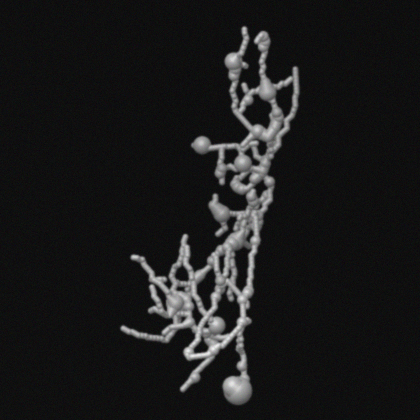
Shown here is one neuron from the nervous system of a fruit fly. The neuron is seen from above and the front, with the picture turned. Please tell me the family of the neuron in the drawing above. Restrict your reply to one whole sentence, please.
The neuron is recorded as family Mi.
